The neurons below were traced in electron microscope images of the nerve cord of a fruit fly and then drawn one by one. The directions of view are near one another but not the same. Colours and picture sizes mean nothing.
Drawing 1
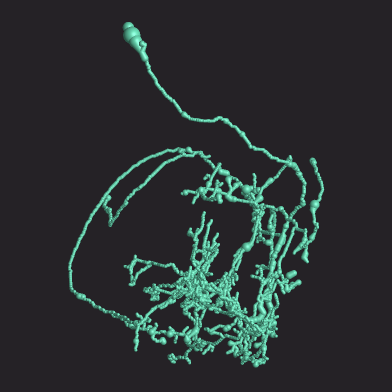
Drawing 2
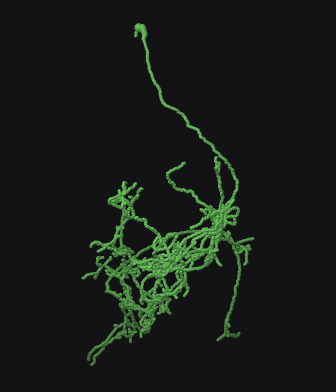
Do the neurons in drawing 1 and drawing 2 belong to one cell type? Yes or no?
yes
